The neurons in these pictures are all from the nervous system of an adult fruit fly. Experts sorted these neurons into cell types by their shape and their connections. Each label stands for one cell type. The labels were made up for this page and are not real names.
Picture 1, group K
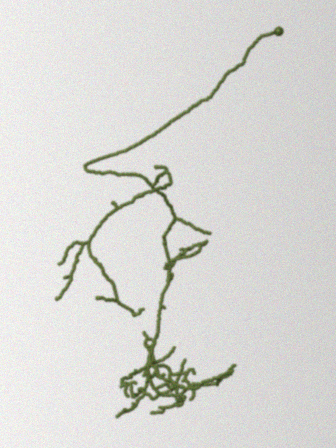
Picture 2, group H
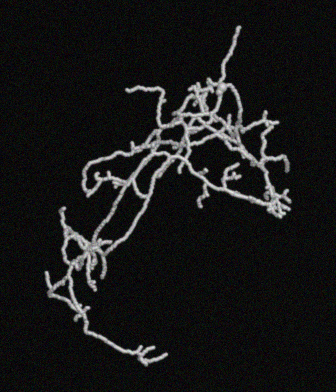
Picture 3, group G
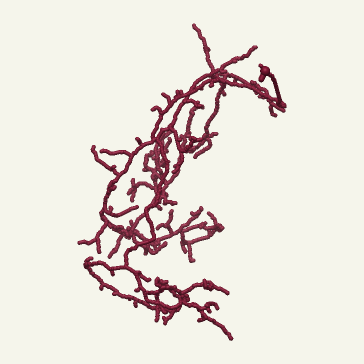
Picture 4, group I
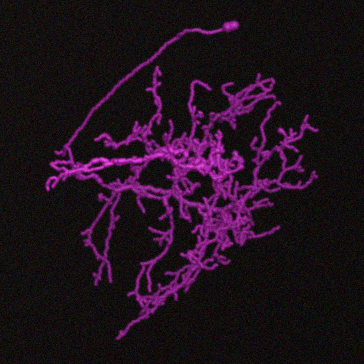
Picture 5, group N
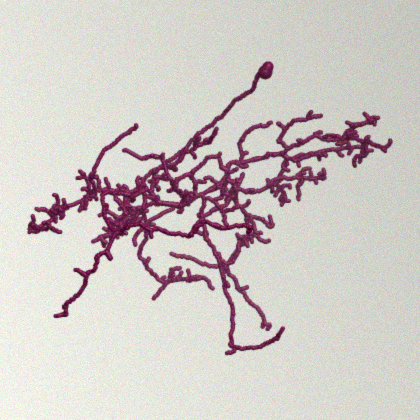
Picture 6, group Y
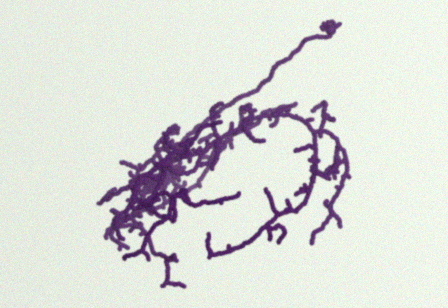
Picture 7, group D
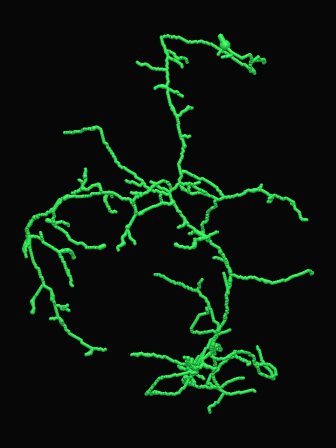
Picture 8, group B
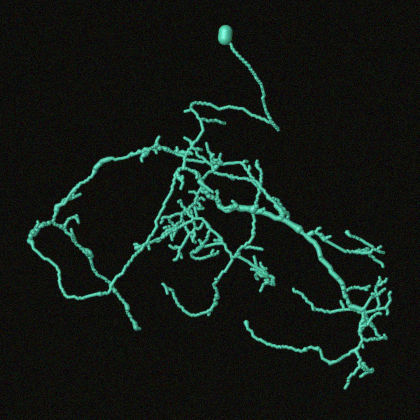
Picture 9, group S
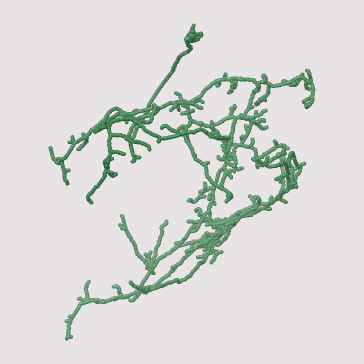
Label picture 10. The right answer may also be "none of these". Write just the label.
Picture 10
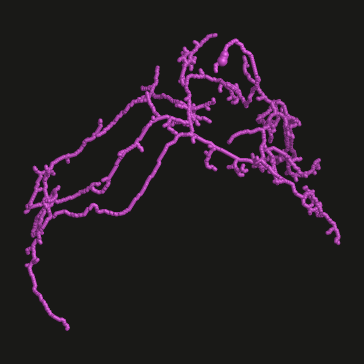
group H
